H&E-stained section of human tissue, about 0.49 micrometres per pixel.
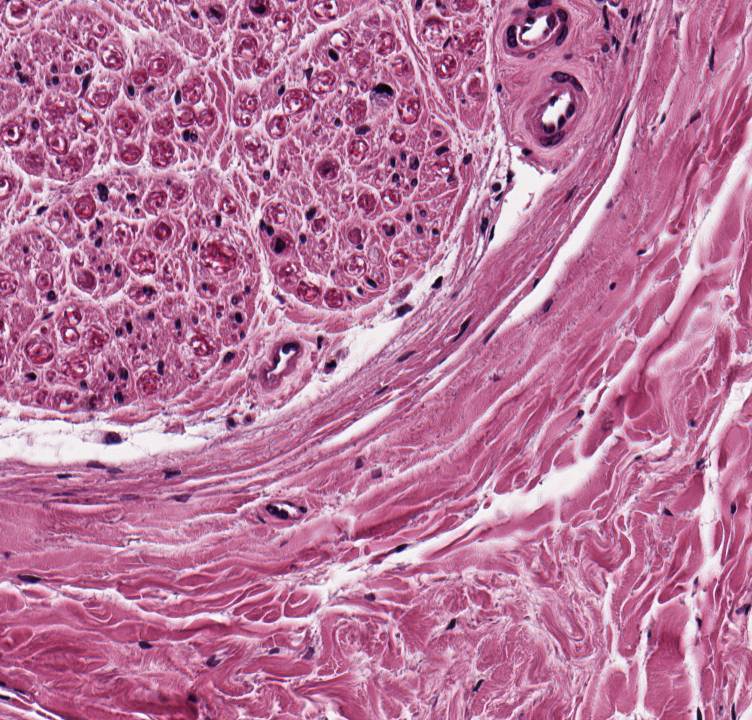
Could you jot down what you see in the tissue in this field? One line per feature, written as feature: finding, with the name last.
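Fascicle: large, rounded, in cross-section, upper left of the field
Nerve fibres: many small round profiles, central pink axon inside a pale ring
Surrounding collagen: dense wavy pink bundles curving parallel to the fascicle edge
Nuclei outside the fascicle: sparse, dark, elongated
Name: tibial nerve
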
